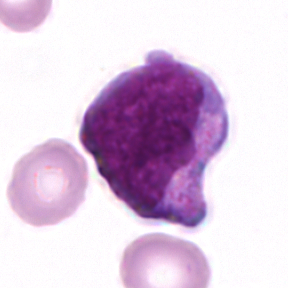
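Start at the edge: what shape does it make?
Irregular, not round, with a small rounded knob protruding from the top edge.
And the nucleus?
It fills most of the cell and lies toward the left, in pale lilac-blue cytoplasm.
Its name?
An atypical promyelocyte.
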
